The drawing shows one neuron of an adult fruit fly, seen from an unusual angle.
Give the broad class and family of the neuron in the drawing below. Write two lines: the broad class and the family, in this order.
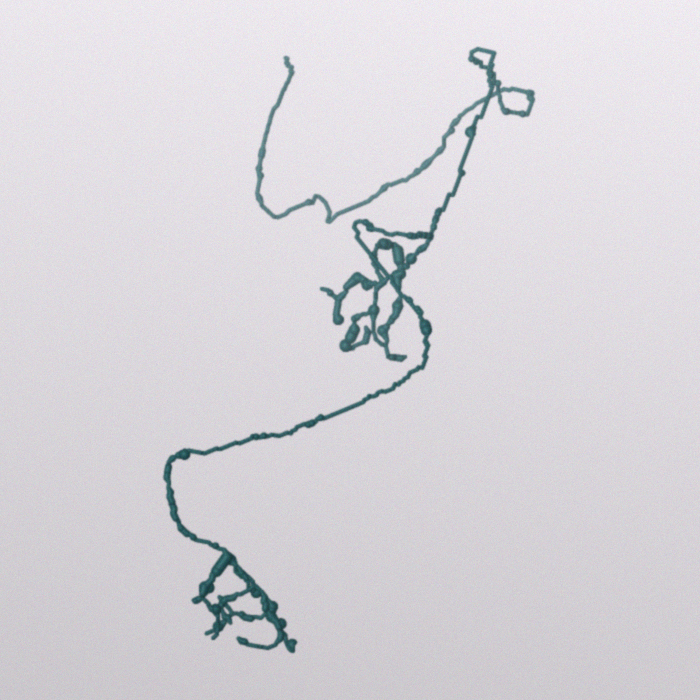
sensory neuron entering the brain
class olfactory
